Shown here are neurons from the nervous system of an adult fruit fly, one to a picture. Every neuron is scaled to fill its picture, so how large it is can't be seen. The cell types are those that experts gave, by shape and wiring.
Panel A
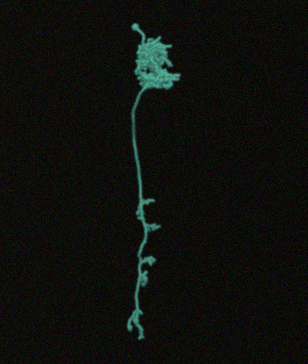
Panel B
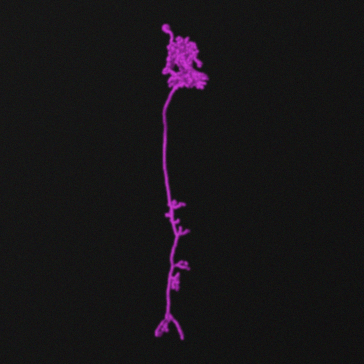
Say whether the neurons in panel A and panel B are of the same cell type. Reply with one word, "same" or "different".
same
